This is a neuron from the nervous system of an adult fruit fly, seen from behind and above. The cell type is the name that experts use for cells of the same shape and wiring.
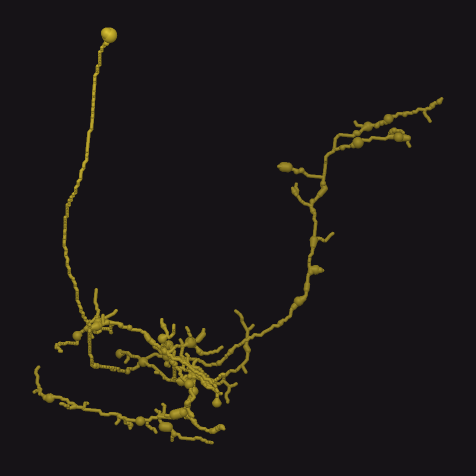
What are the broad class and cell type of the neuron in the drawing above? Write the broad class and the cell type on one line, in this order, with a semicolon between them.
central-brain intrinsic neuron; CB1374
